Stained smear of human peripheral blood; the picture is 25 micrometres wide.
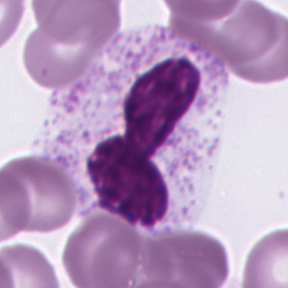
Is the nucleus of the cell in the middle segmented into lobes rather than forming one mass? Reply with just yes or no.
Yes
